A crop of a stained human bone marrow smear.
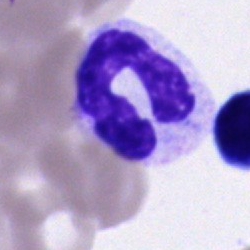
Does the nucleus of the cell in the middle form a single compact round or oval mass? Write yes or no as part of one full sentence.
No, its nucleus is drawn out into a curved band without separate lobes.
